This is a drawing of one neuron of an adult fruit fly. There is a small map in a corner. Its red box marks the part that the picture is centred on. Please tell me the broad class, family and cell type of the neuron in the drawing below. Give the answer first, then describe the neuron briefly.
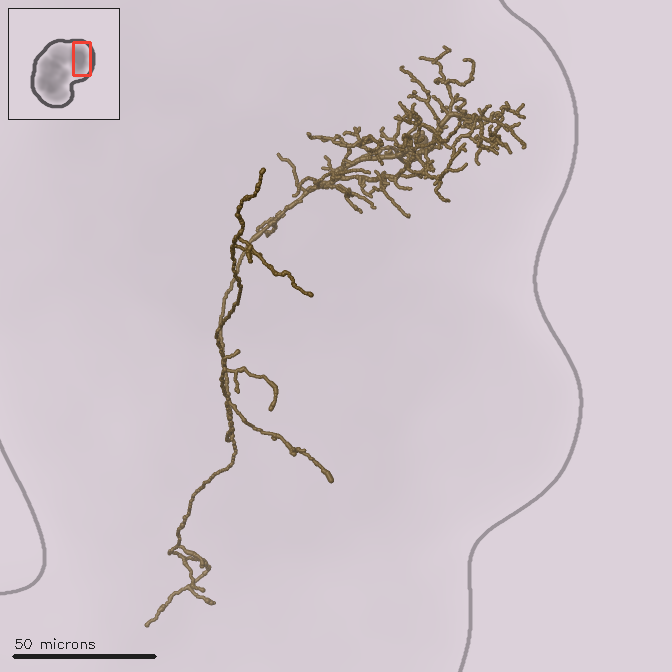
This is a nerve-cord intrinsic neuron. The family is hemilineage 08B. Its cell type is IN08B054. By the scale bar it is about 200 microns tall in this view. The picture shows dozens of branch ends.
